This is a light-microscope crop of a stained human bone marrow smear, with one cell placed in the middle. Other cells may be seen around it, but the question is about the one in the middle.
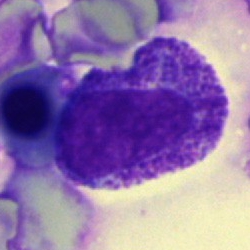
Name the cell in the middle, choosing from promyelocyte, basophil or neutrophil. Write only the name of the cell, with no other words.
promyelocyte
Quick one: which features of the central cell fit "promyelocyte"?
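This promyelocyte is packed with coarse dark purple granules. Its outline is irregular, with a rounded bulge at the upper right. No thin hair-like projections are present on the cell surface.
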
